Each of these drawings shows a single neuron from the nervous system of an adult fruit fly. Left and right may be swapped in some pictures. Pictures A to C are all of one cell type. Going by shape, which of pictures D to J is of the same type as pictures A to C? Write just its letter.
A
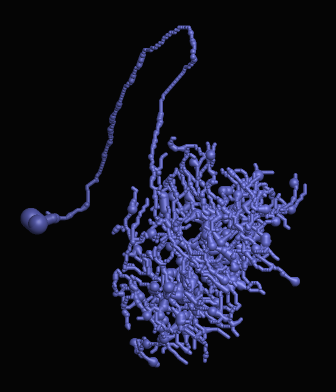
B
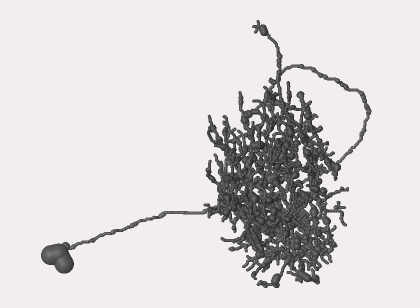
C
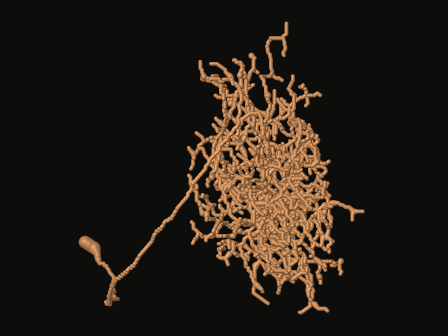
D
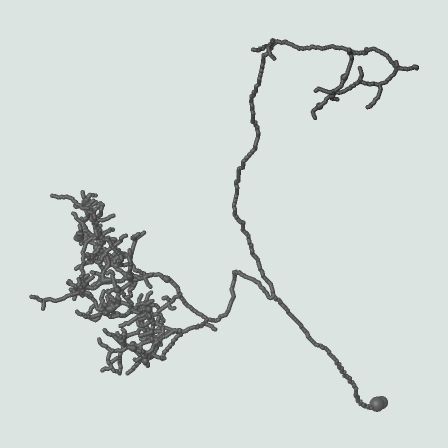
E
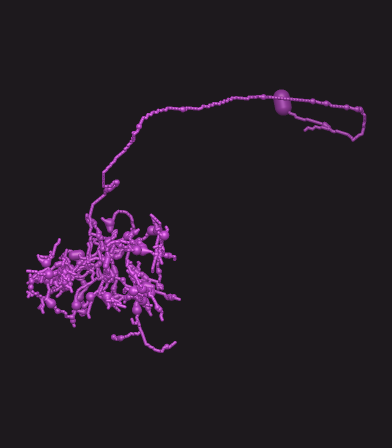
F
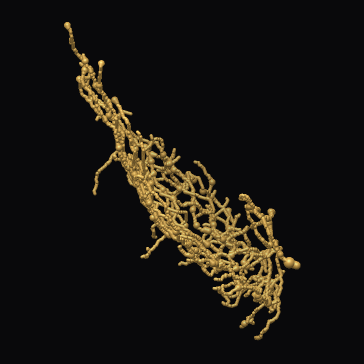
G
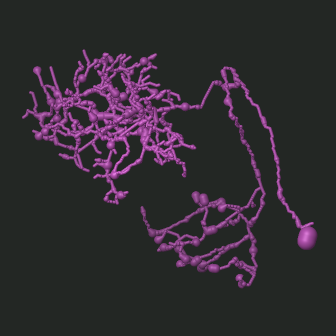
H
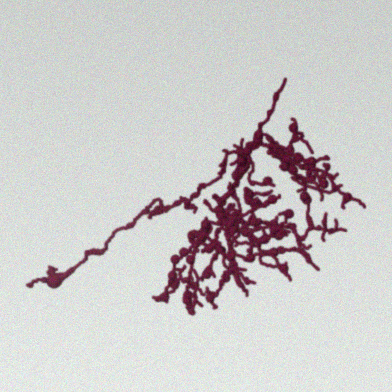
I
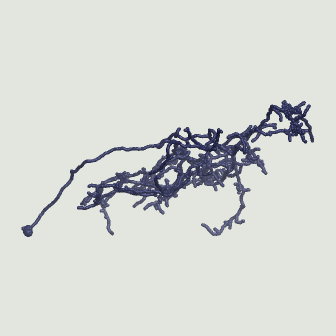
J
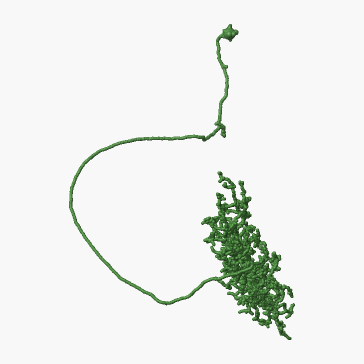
J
